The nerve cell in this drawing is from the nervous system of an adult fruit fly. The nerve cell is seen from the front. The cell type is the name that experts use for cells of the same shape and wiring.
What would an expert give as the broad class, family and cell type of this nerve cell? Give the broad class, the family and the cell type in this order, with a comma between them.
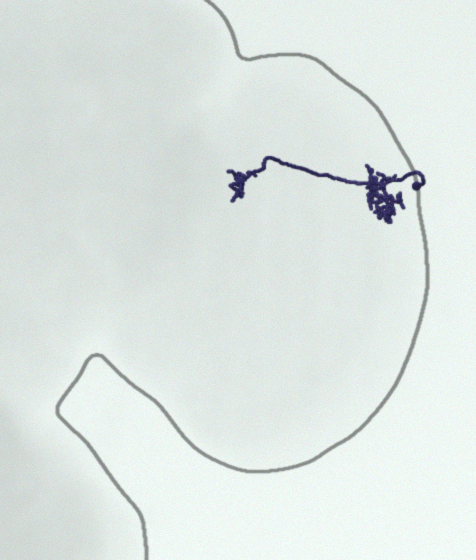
optic-lobe intrinsic neuron, Tm, Tm40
